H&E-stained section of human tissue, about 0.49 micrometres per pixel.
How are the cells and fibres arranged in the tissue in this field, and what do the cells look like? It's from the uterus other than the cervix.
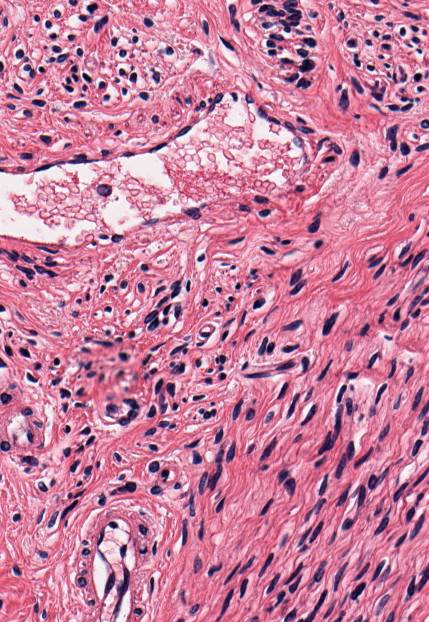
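Lower right: spindle cells with elongated, dark, tapered nuclei, roughly parallel, in streams. Upper left: looser, paler area, bubbly and vacuolated, with cells bearing small round-to-oval nuclei. Bottom left edge: small vessel, open lumen. No epithelium or glands anywhere in the field.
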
